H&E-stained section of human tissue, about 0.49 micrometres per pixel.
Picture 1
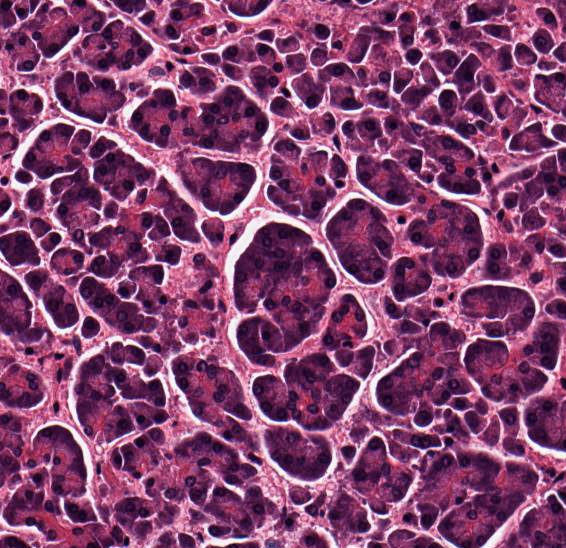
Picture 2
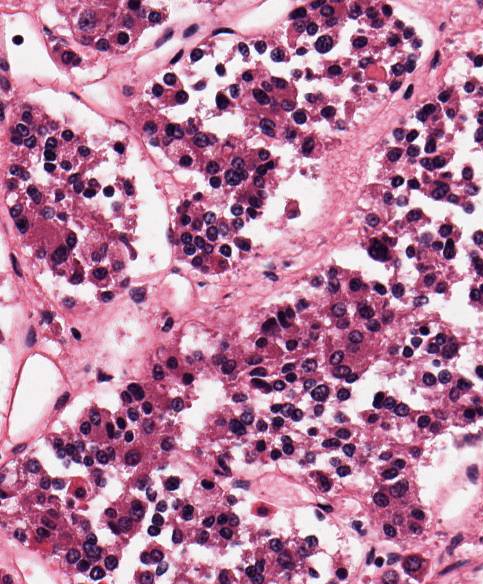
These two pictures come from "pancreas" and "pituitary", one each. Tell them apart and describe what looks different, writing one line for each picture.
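Picture 1 shows tissue from the pancreas. Within each cluster the cells are pyramidal and radiate around a central point, forming acini.
Picture 2 shows tissue from the pituitary. No glands lined by epithelium around a lumen are seen anywhere in the field.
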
